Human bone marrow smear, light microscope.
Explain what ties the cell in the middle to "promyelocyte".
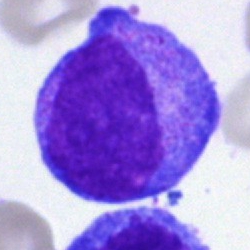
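In this promyelocyte, the nucleus occupies about two-thirds of the cell and leaves a crescent of cytoplasm on the right.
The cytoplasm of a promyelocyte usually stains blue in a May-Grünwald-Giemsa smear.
That fits the deeper blue toward the cell's outer rim and the small rounded bulge of deep blue cytoplasm projecting from the top of the cell. Closer to the nucleus, however, the cytoplasm is pale lilac rather than blue, which fits less well. Fine pinkish-red granules are scattered through the cytoplasm.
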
